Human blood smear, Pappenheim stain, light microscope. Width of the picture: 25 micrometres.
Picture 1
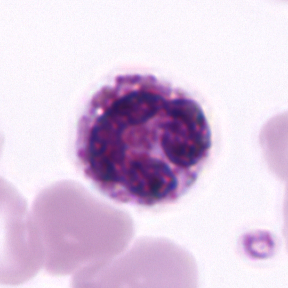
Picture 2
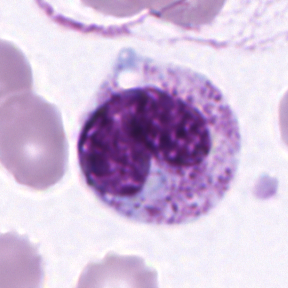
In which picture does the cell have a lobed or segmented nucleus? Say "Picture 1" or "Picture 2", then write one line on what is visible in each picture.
Picture 1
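In picture 1: The nucleus is divided into several lobes arranged around a paler centre.
In picture 2: The nucleus is kidney-shaped with its indentation facing downward.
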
